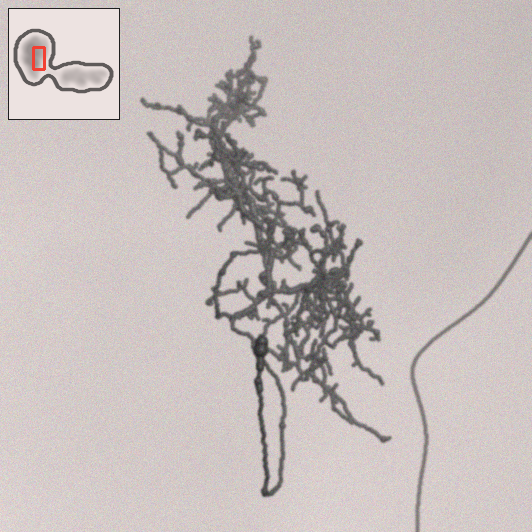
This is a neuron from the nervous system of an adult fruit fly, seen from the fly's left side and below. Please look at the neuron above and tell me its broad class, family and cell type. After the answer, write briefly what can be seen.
It is a central-brain intrinsic neuron. The family is hemilineage LB3. It is of cell type GNG637. The picture shows dozens of branch ends. As drawn here it is taller than it is wide.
